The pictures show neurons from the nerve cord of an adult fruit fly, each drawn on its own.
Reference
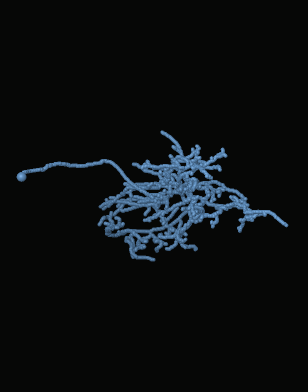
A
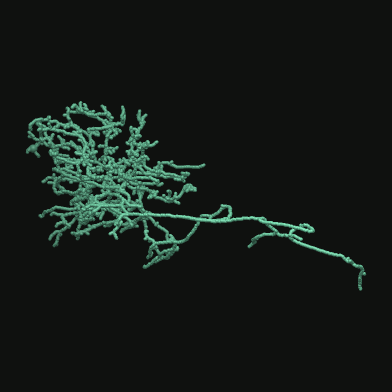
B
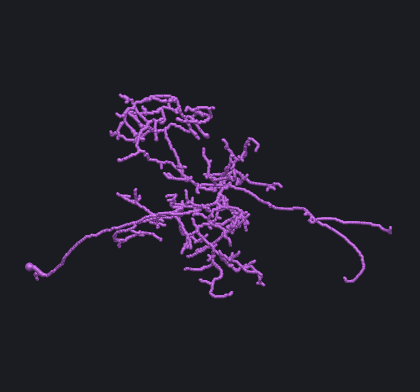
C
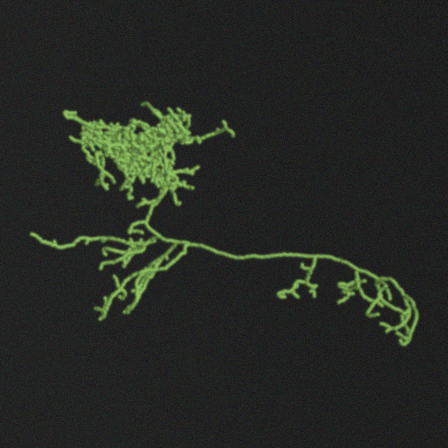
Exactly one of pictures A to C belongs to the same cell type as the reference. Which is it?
B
